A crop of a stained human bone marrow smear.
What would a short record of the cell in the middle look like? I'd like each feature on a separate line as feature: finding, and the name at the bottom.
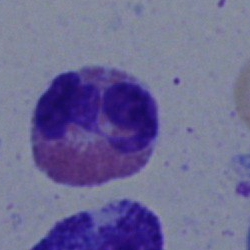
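Shape of outline: round and smooth.
Nuclear lobes: two large ones, lying side by side.
Location of nucleus: upper half of the cell.
Nucleolus: none seen.
Conclusion: eosinophil.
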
